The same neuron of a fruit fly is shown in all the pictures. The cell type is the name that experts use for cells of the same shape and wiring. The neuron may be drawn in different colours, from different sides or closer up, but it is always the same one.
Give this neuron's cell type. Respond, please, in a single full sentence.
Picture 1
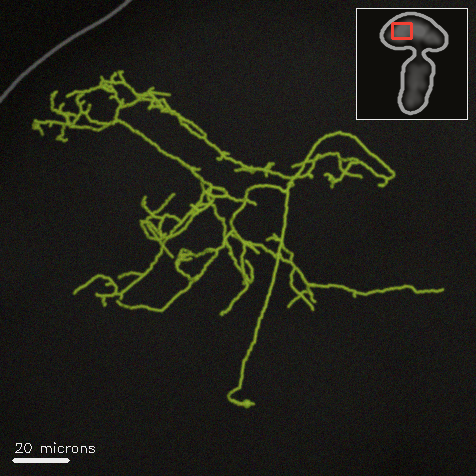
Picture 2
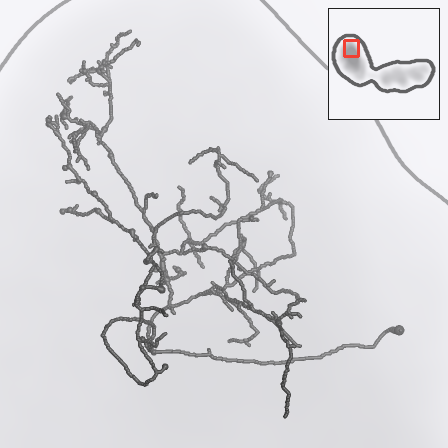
This neuron is recognized as the cell type CL272_b2.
